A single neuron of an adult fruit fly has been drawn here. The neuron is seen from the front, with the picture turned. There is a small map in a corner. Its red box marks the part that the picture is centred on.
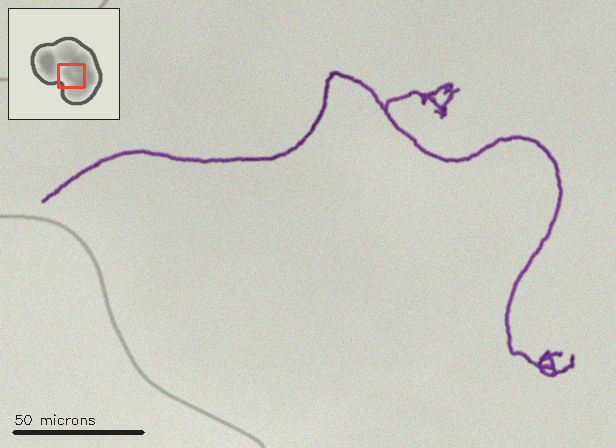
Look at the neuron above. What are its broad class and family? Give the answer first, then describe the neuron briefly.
This is a sensory neuron entering the brain. Its family is called class olfactory. The drawing shows no cell body. From left to right in the picture it spans about 200 microns. There are a dozen or fewer branch ends.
